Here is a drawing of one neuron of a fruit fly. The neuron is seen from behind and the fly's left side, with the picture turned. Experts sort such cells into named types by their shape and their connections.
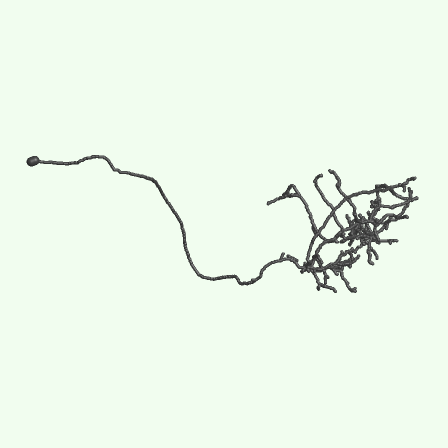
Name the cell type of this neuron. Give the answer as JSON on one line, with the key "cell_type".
{"cell_type": "IN06A081"}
